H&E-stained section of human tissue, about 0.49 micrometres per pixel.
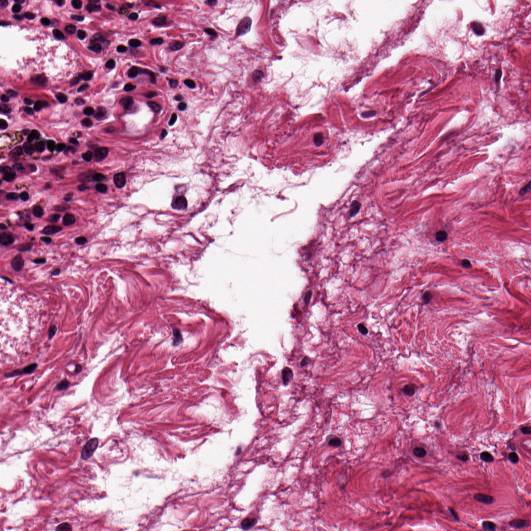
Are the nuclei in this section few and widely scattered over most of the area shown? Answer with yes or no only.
Yes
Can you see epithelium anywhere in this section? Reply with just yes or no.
No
